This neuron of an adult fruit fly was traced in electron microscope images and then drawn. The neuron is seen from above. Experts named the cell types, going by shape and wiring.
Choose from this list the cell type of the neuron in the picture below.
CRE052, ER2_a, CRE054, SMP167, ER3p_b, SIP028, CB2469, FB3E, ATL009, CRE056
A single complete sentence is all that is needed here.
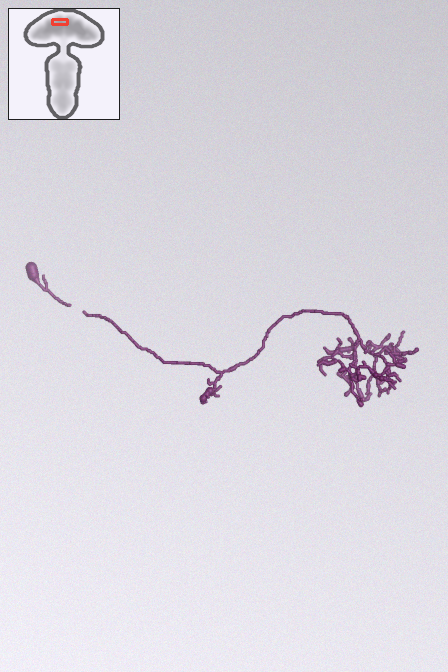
It is the cell type ER3p_b to which this neuron belongs.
